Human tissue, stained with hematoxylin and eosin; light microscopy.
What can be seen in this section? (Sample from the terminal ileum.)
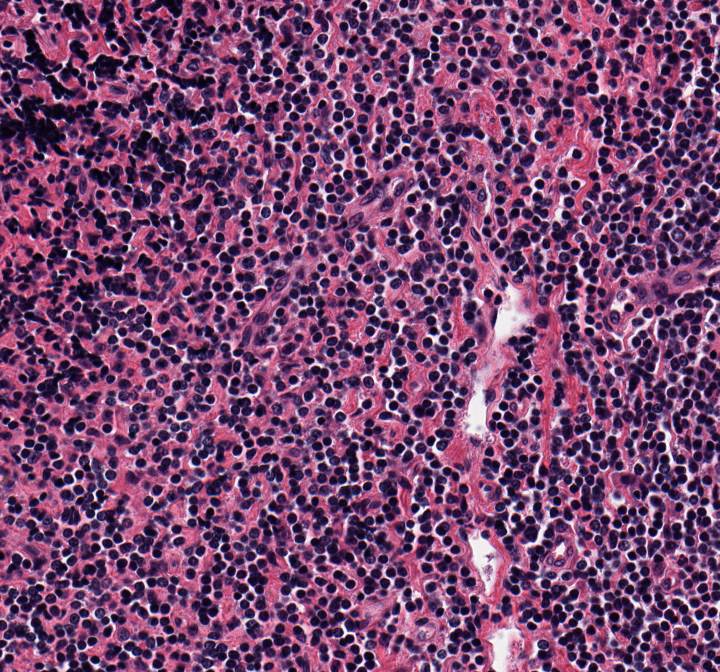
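What I see across the whole field is one diffuse, densely packed sheet of small round cells, with no follicles or other discrete units. Most seem to be small lymphocytes, their round nuclei dark and dense. Each has only a scant rim of cytoplasm. Thin pink strands of stroma appear to run between them throughout.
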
